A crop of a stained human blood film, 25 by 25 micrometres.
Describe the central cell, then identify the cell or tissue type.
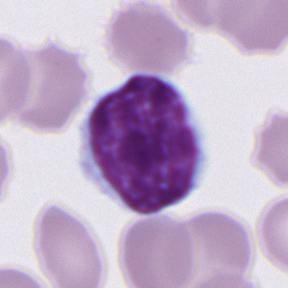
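I see an oval nucleus, about 12 by 9 micrometres, with dark purple, coarsely clumped chromatin. Around it the cytoplasm makes only a thin rim, pale grey-blue in colour. That rim is widest on the left side of the cell. This is a typical lymphocyte.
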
